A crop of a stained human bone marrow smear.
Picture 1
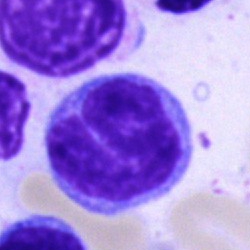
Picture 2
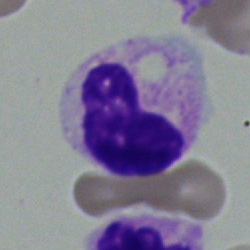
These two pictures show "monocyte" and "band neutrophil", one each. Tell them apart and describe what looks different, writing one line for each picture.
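Picture 1: monocyte. No granules are visible in the cytoplasm.
Picture 2: band neutrophil. Fine pinkish-purple granules are scattered through the cytoplasm.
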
